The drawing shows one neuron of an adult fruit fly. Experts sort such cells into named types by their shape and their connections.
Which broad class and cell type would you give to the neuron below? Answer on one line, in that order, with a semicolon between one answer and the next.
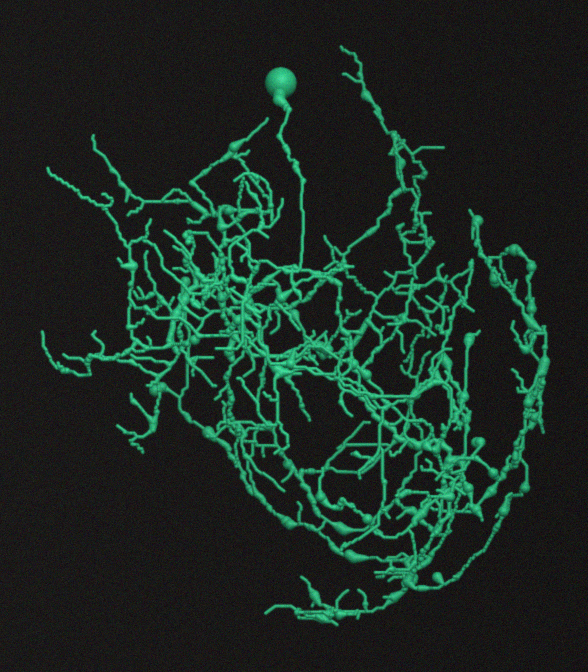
nerve-cord intrinsic neuron; INXXX382_b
